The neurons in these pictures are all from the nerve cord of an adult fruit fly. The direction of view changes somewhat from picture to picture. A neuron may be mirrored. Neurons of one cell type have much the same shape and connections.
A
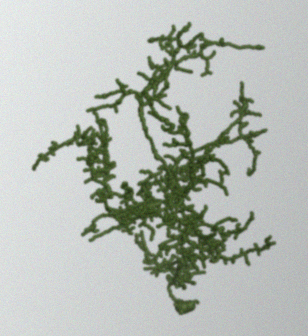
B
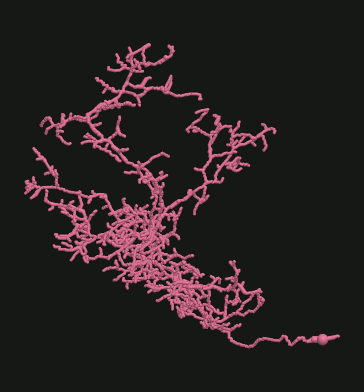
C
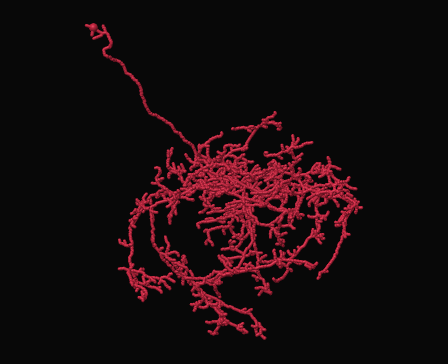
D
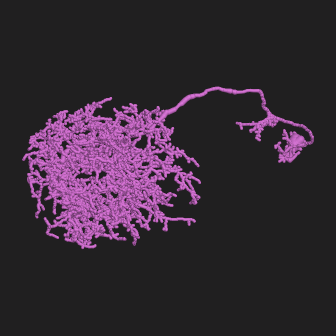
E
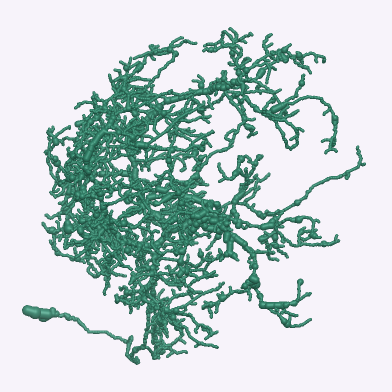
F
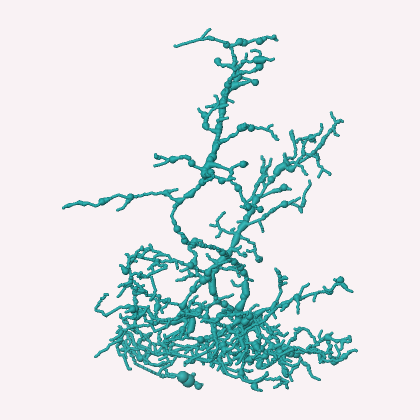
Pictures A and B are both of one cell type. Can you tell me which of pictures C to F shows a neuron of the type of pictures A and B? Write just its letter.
F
